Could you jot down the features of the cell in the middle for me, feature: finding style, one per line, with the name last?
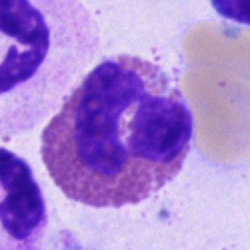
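Outline: roughly round
Nucleus: two large lobes lying side by side, left and right
Chromatin: dense, dark purple
Surroundings: loose granules scattered just outside the cell at its upper right edge
Name: eosinophil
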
